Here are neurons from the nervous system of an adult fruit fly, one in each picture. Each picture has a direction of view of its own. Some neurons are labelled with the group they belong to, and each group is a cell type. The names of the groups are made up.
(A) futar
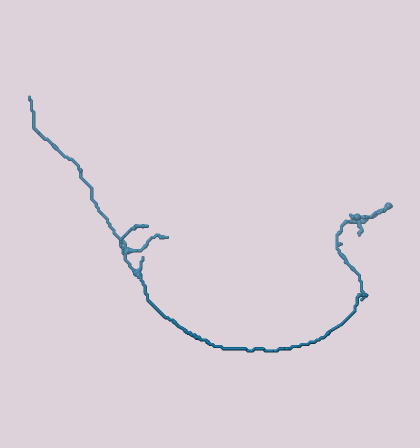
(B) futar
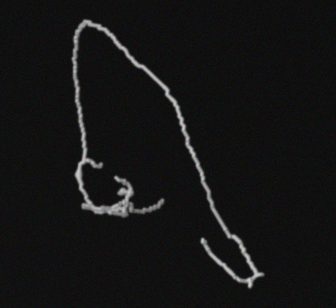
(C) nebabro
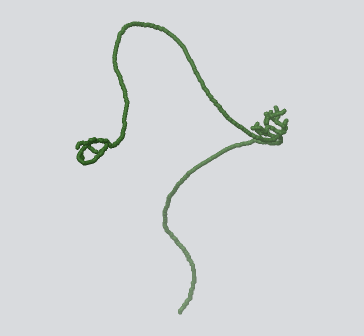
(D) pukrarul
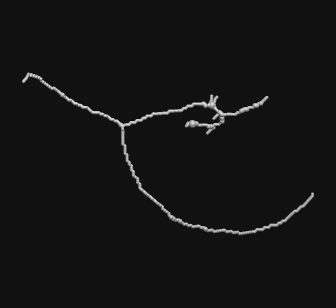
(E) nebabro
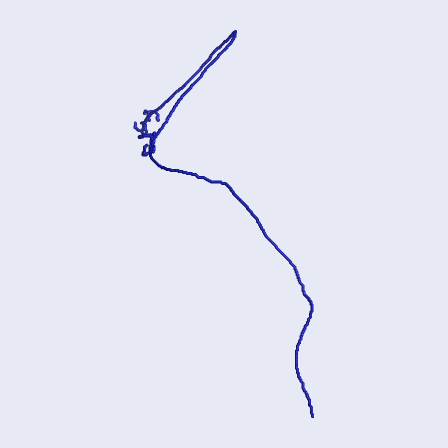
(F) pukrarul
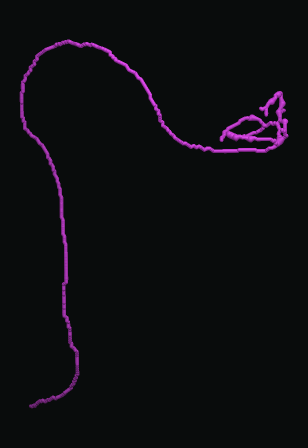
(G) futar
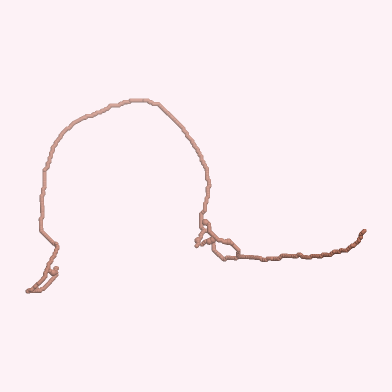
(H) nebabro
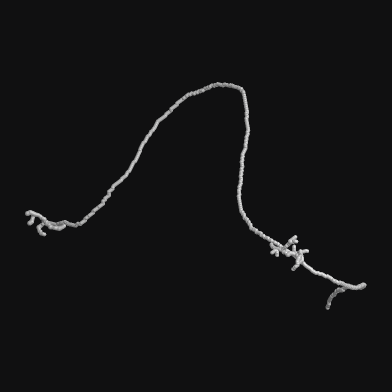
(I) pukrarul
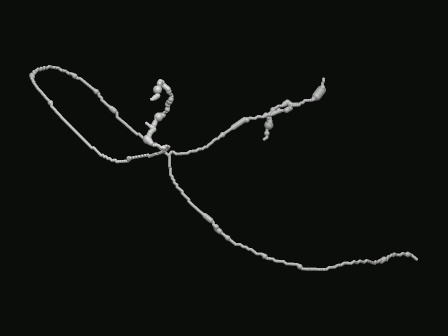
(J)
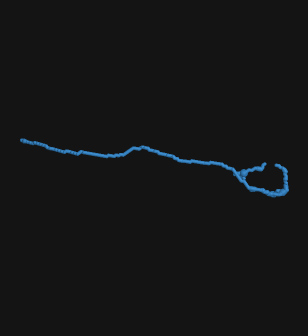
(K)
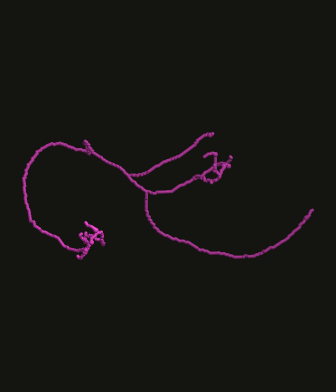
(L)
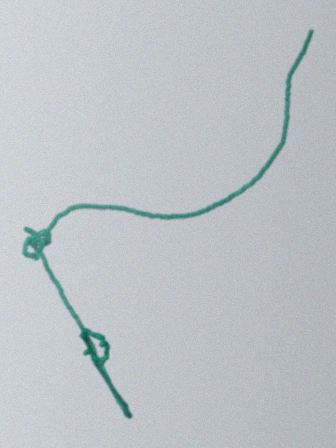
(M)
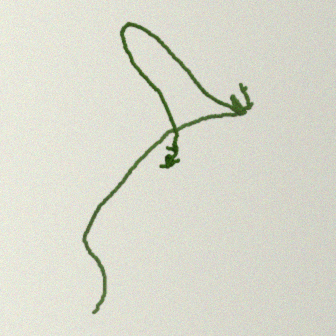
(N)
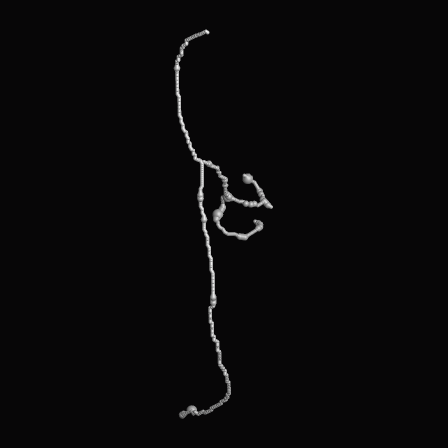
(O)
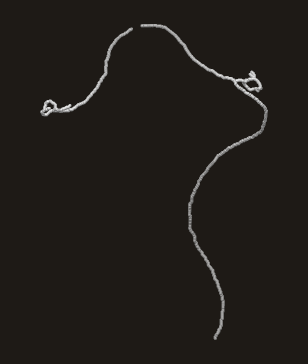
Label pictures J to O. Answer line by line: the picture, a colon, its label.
J: futar
K: pukrarul
L: nebabro
M: nebabro
N: pukrarul
O: nebabro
